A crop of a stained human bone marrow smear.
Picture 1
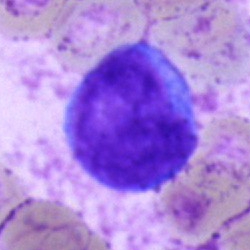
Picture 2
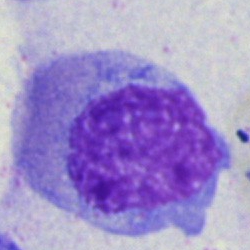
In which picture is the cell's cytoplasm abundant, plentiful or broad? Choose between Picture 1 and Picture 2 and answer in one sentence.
For the cell in picture 2, the cytoplasm is broad.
